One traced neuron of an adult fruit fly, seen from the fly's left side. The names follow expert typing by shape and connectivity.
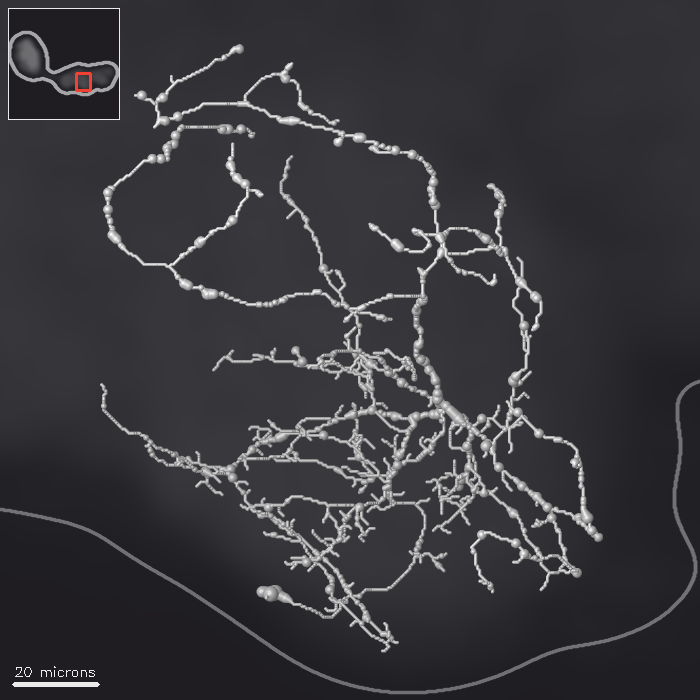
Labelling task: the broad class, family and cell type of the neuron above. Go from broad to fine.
nerve-cord intrinsic neuron; hemilineage 04B; IN04B058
